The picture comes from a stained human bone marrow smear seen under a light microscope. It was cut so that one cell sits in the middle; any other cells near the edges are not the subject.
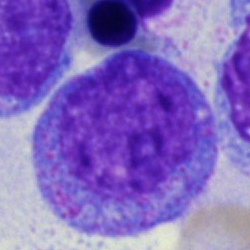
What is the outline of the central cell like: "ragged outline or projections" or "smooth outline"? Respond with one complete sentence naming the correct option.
This cell's outline is not rough but smooth.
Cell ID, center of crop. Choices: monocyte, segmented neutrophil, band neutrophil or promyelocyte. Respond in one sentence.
What the crop centres on is a promyelocyte.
